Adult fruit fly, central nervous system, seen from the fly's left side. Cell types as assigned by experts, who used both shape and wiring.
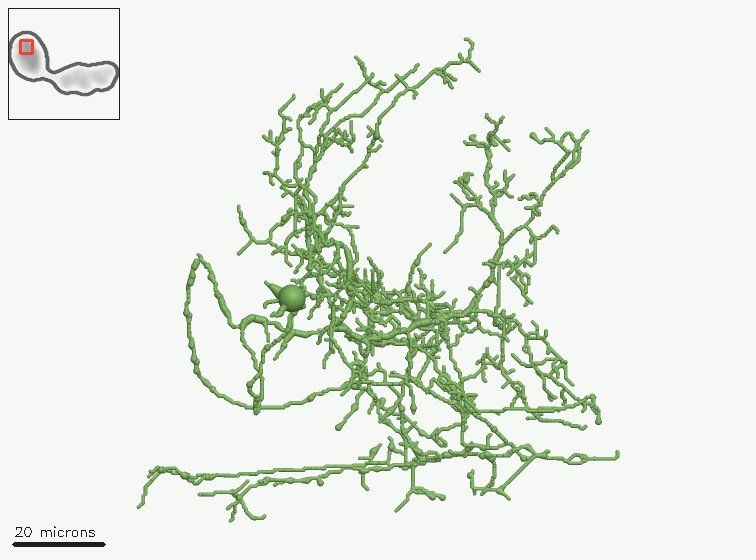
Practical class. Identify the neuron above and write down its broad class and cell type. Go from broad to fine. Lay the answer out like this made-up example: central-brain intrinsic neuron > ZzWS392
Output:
central-brain intrinsic neuron > CL032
